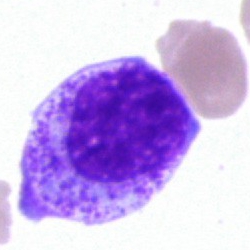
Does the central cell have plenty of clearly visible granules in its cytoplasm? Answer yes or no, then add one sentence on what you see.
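Yes. Numerous purple granules are scattered through the cytoplasm.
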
